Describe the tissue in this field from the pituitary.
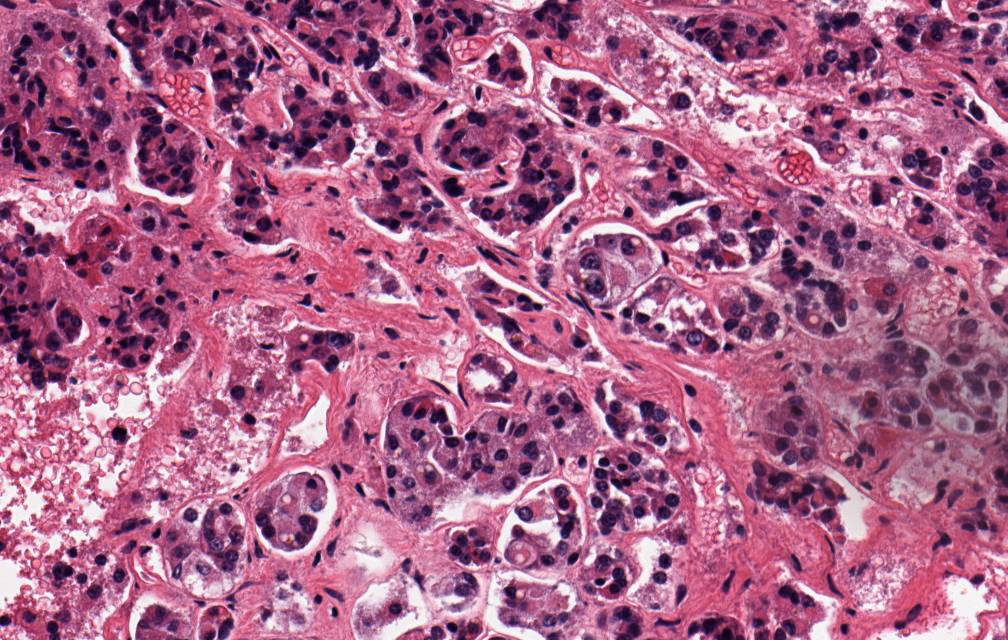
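Cells grouped in rounded nests throughout, divided by thin fibrous septa. White clefts outline many nests, separating them from septa, especially in lower half. Nest cells: round, darkly staining nuclei. Septa: pink collagen fibres, scattered spindle-shaped nuclei.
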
